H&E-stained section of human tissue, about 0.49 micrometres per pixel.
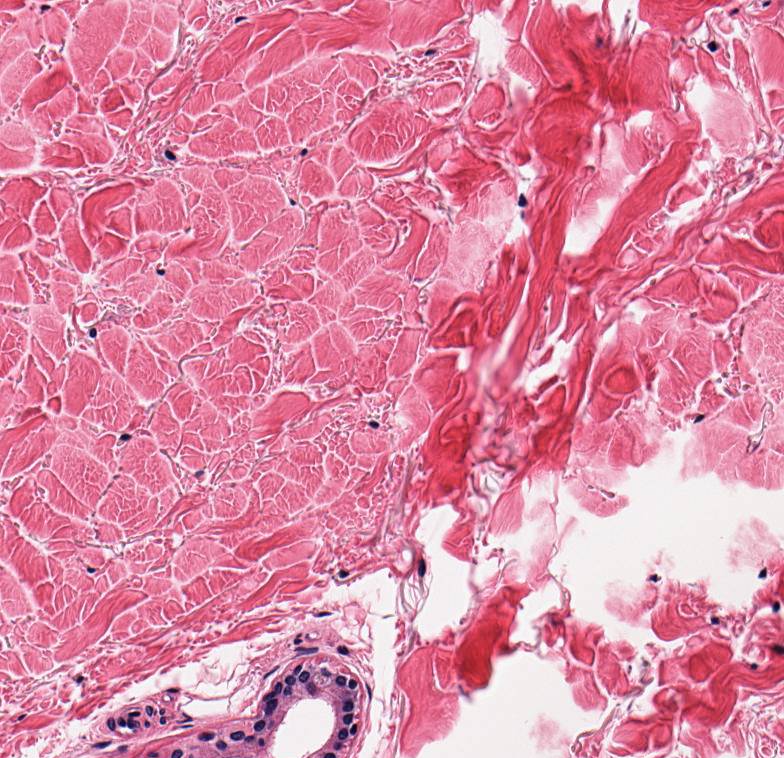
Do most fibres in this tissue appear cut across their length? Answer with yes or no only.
Yes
